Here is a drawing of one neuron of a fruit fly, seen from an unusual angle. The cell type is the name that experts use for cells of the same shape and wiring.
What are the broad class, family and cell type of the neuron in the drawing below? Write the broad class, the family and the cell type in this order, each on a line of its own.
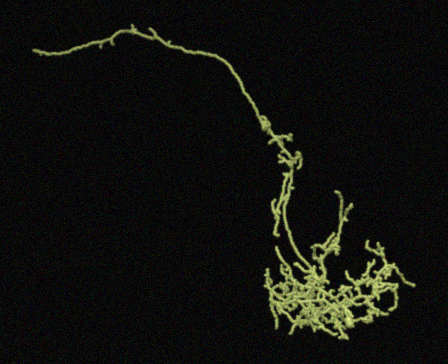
central-brain intrinsic neuron
hemilineage VLPl2_medial
AVLP178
